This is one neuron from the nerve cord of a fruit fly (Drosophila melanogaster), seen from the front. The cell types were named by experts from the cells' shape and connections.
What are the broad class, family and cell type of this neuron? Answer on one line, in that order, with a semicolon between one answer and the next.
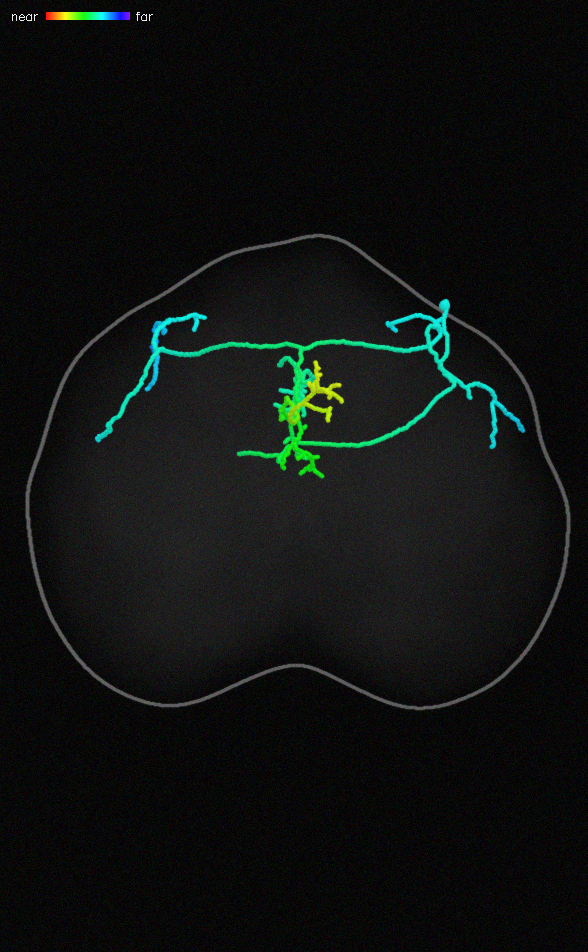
nerve-cord intrinsic neuron; hemilineage 18B; IN18B055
